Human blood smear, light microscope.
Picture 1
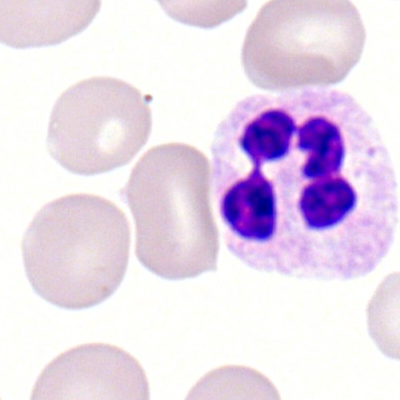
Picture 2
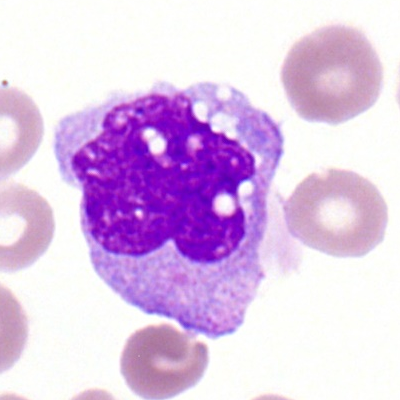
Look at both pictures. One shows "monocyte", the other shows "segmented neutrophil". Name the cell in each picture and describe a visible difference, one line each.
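Picture 1: segmented neutrophil. No vacuoles are seen in the cytoplasm.
Picture 2: monocyte. Several small clear round vacuoles are present, clustered mostly toward the upper right.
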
